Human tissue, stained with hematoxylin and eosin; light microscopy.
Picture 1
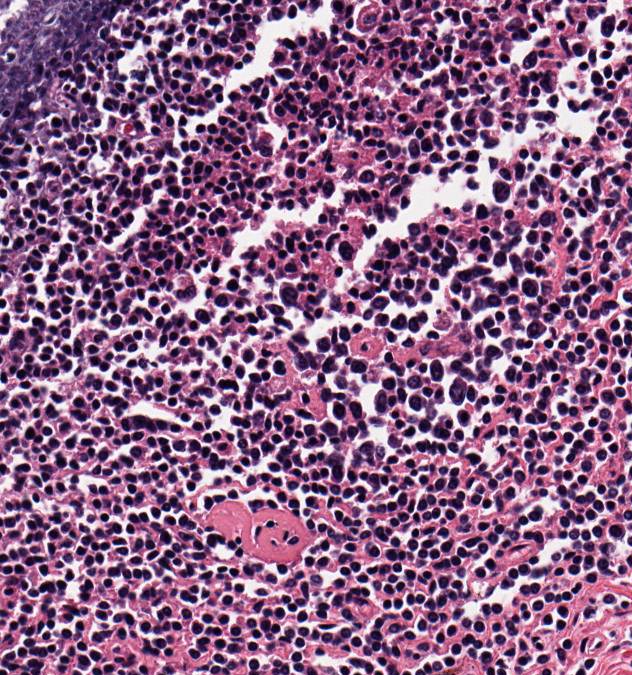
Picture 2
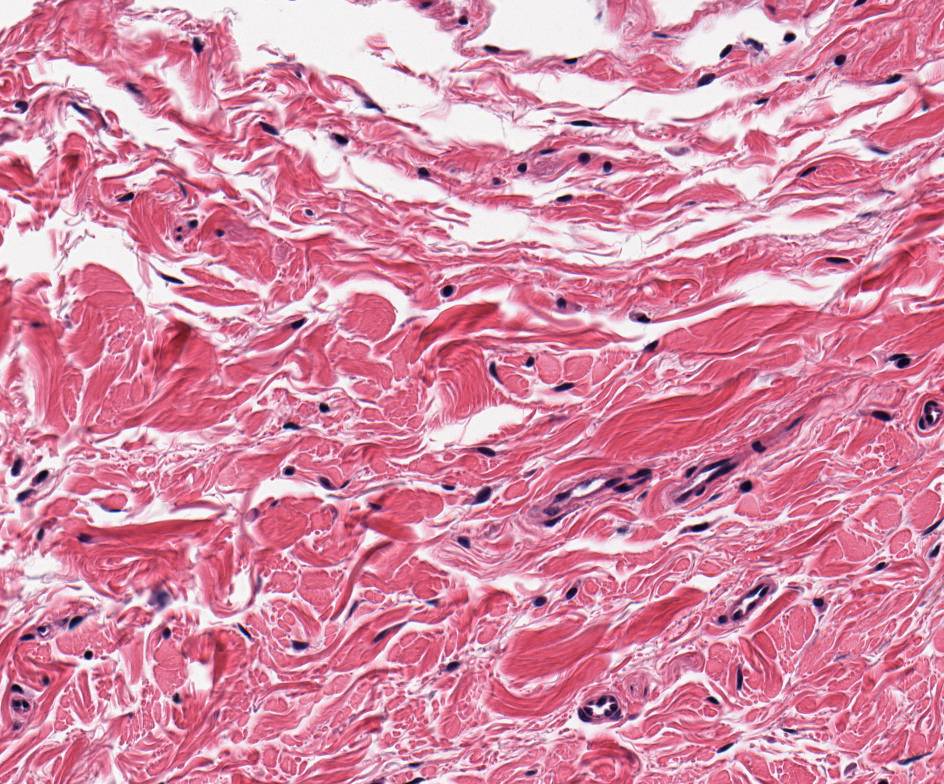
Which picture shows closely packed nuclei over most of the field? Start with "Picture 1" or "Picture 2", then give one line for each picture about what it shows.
Picture 1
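What picture 1 shows: Densely packed small round cells with dark nuclei fill almost the whole field in diffuse sheets.
What picture 2 shows: Nuclei are sparse and scattered singly between the fibre bundles.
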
